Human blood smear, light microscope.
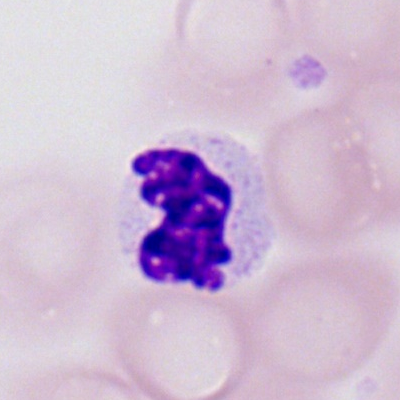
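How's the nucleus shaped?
Irregular, with a deep notch cut into its left side.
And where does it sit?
Toward the left, so the rim of cytoplasm is wider on the right.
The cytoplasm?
Pale lilac-pink, with fine, faint granules.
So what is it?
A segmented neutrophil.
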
